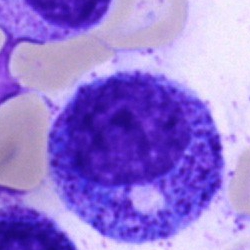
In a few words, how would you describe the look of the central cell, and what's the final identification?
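First, the outline: round. Second, nucleus position: toward the top, leaving a wider band of cytoplasm beneath it. Third, the cytoplasm: blue, with numerous purple granules scattered through it. Last, the name: promyelocyte.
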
